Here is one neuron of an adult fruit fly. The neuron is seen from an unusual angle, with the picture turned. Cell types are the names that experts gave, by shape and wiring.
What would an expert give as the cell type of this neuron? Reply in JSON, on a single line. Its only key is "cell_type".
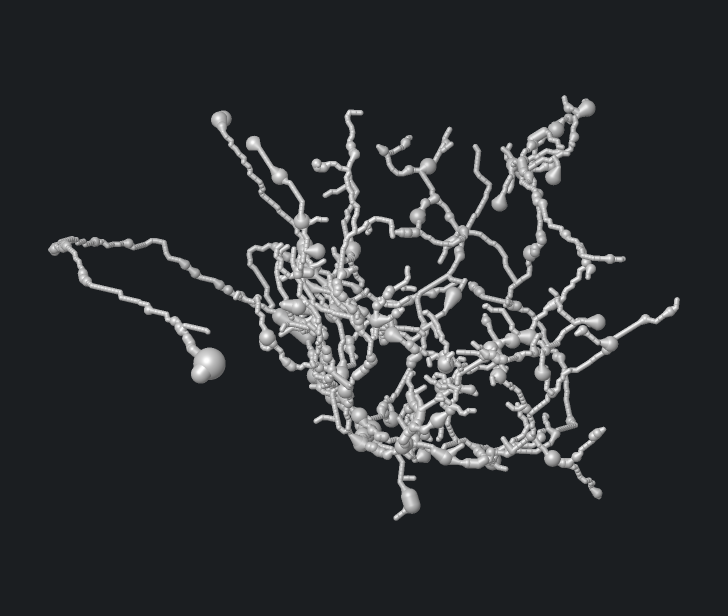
{"cell_type": "GNG406"}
